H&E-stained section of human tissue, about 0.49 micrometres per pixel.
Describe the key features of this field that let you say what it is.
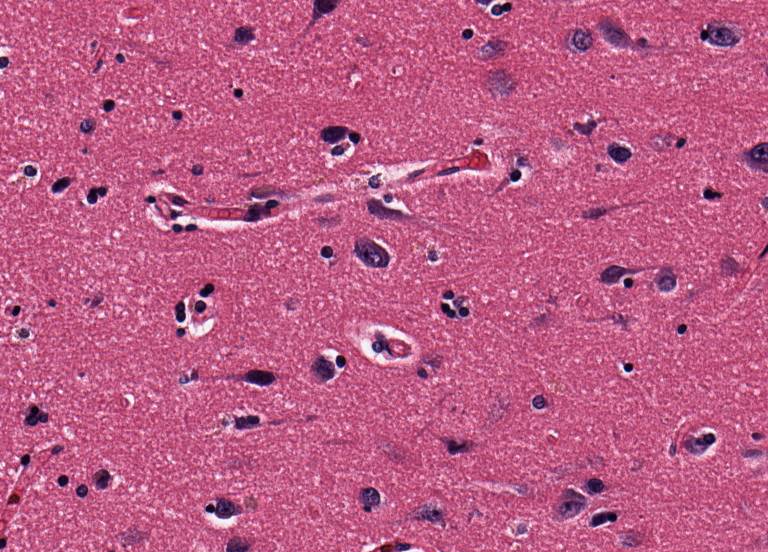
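The answer is cerebral cortex. Several larger cell bodies have two or three small dark nuclei pressed close against them.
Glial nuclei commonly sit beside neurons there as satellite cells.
Scattered throughout are small round, dark, evenly stained nuclei with scarcely any cytoplasm. Clear halos around many cells and the capillary are consistent with shrinkage artefact. No epithelium, glands or fat cells appear.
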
